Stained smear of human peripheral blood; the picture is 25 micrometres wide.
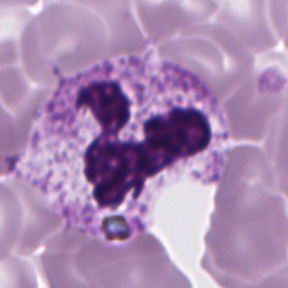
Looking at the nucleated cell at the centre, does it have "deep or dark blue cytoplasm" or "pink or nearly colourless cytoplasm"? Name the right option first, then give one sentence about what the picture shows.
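Pink or nearly colourless cytoplasm. The cytoplasm is abundant and pale pinkish.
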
